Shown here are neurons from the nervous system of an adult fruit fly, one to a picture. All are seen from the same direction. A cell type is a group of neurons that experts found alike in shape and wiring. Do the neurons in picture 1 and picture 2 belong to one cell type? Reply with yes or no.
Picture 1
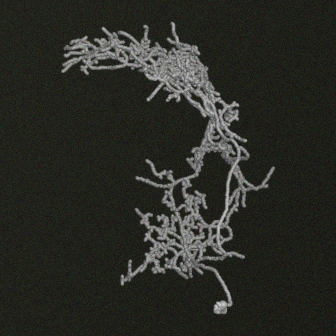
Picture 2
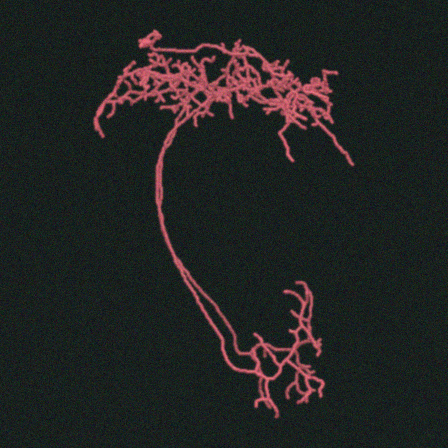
no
